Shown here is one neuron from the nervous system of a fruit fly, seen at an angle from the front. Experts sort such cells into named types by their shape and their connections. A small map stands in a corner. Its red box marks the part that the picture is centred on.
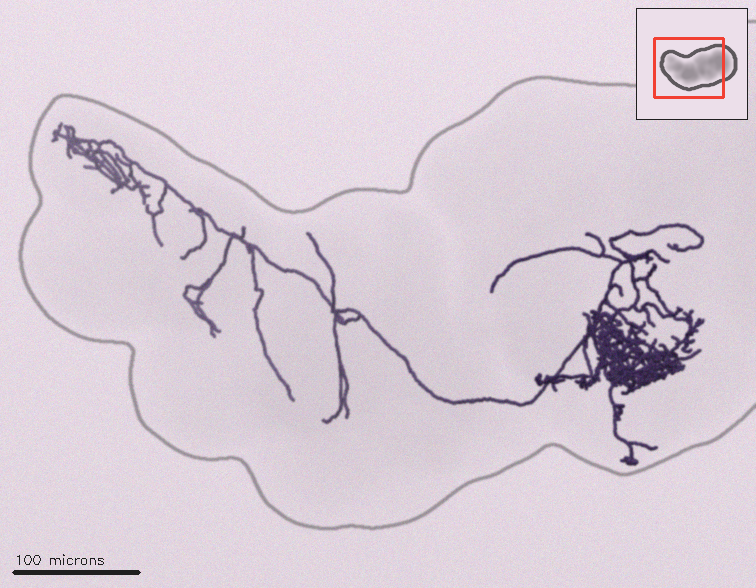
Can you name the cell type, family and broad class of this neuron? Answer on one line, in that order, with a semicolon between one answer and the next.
DNg33; DNg; descending neuron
